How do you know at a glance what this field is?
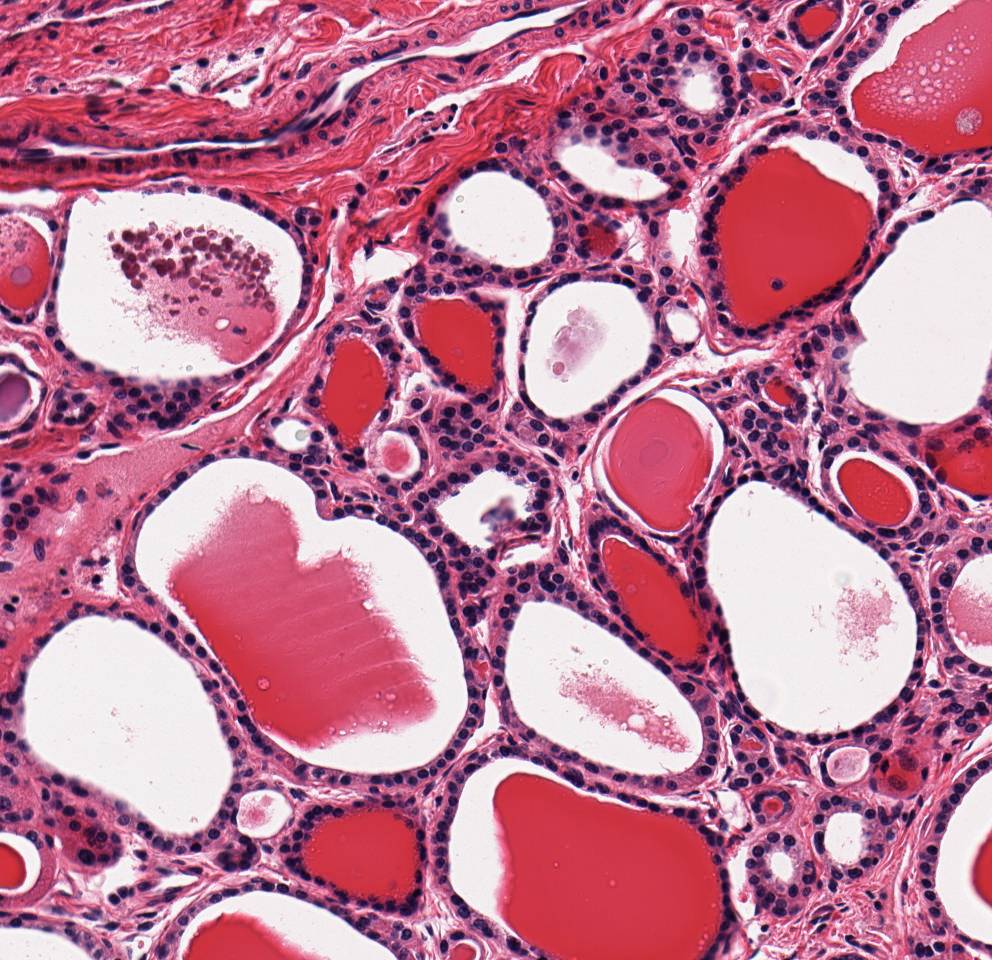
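Thyroid follicle. Closely packed round to oval follicles of widely varying size fill most of the field. Lining: single cuboidal cell layer, dark round nuclei. Many hold homogeneous deep red eosinophilic material.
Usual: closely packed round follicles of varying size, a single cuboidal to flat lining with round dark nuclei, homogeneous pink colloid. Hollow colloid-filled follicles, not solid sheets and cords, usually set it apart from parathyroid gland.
Upper left: one follicle contains a cell cluster with brown granular cytoplasm.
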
